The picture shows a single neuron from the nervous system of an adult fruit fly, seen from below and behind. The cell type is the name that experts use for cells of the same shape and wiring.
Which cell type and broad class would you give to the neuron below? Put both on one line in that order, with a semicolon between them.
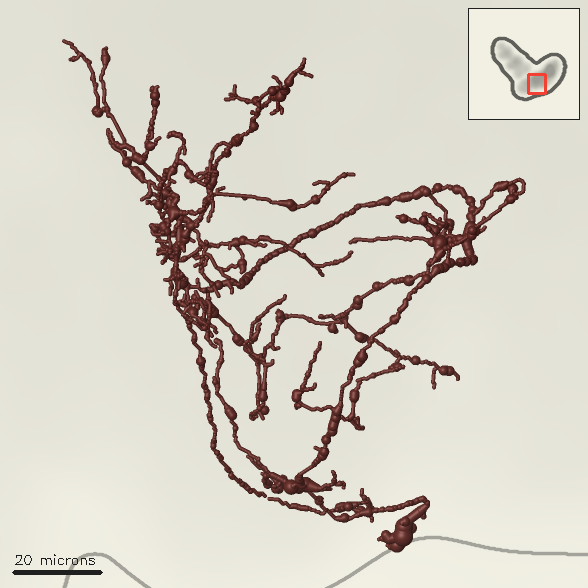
GNG464; central-brain intrinsic neuron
